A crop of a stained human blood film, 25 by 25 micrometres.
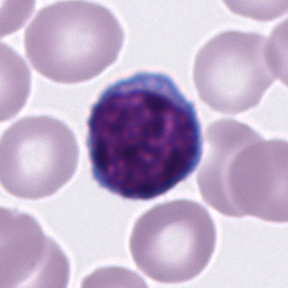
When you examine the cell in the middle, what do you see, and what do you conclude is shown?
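Notice how dark purple the chromatin is, and how densely it clumps. Search the nucleus and you'll see no nucleoli. The rim of cytoplasm is widest along the top of the cell. Around the edge, the surface has no distinct projections. What you're looking at is a typical lymphocyte.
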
